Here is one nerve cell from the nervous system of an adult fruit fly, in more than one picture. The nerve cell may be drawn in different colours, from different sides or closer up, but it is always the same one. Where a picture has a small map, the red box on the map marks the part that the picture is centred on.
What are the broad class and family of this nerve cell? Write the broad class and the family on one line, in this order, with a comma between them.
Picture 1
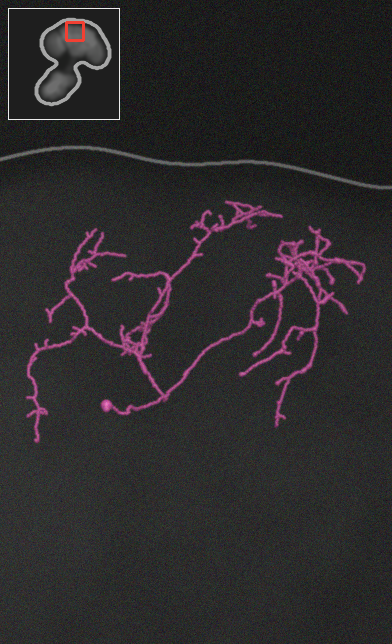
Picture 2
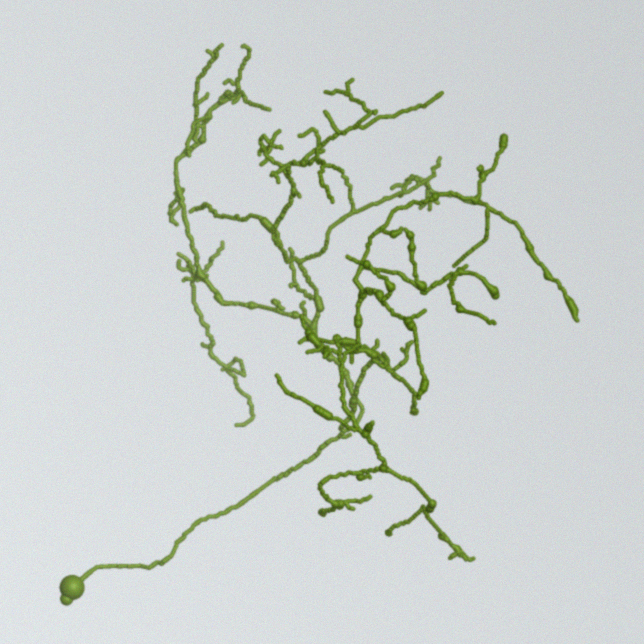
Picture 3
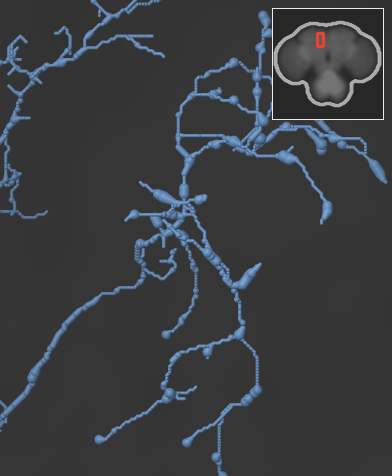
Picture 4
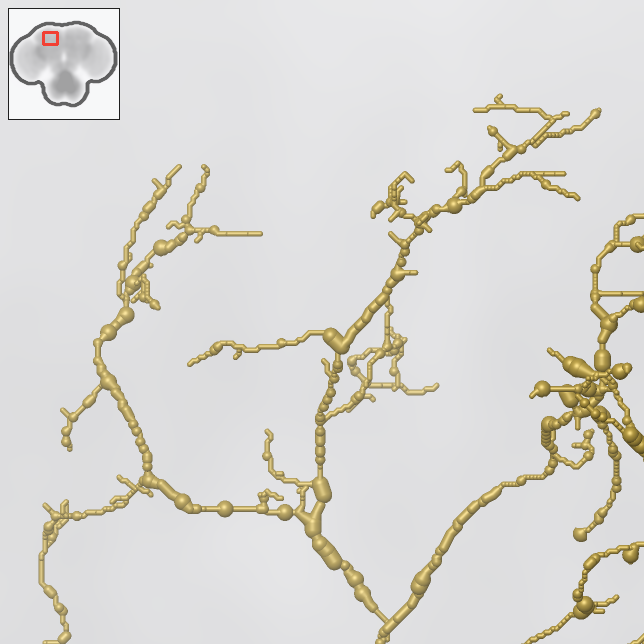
central-brain intrinsic neuron, hemilineage CREl1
